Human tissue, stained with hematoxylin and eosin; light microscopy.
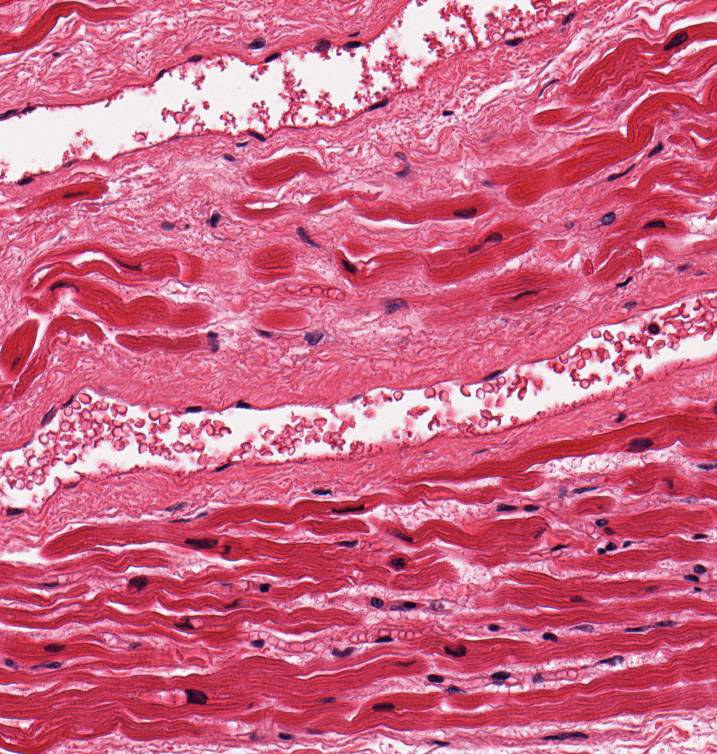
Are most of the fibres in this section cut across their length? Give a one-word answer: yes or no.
No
